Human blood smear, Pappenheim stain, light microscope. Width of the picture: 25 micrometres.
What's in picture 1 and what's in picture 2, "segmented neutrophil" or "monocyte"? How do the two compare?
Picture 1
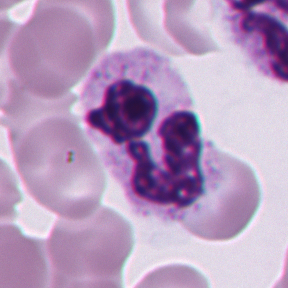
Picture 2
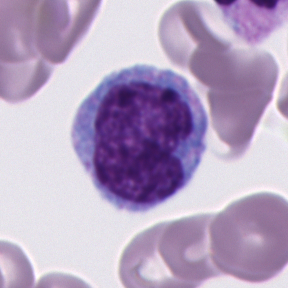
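Picture 1 is a segmented neutrophil and picture 2 a monocyte. The monocyte's nucleus has a notch on its right side that gives it a bean-like shape.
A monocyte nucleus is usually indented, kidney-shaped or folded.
The segmented neutrophil, by contrast, has plentiful pale pinkish-lilac cytoplasm with fine, small pinkish-purple granules scattered through it, whereas the monocyte's cytoplasm contains no coarse granules.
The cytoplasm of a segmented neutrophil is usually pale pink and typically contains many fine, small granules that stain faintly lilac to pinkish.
The monocyte has a round, smooth outline and measures about 12 micrometres across, with a nucleus about 10 micrometres across.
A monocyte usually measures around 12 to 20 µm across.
Both cells have dark purple, clumped chromatin, with paler gaps between the clumps in the monocyte; neither shows a distinct nucleolus, and neither shows vacuoles in its cytoplasm.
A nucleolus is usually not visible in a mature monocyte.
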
